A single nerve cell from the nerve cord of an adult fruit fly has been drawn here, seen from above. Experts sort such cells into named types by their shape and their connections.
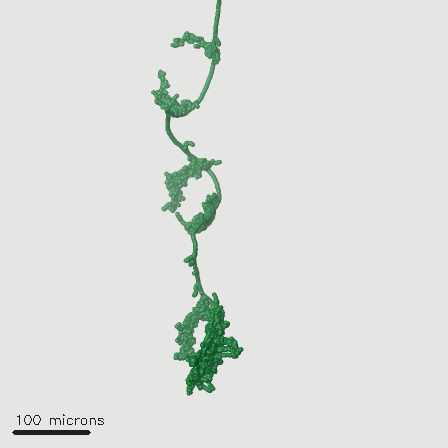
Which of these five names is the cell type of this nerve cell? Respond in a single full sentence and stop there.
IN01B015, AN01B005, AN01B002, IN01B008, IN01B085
The cell type for the nerve cell is AN01B002.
